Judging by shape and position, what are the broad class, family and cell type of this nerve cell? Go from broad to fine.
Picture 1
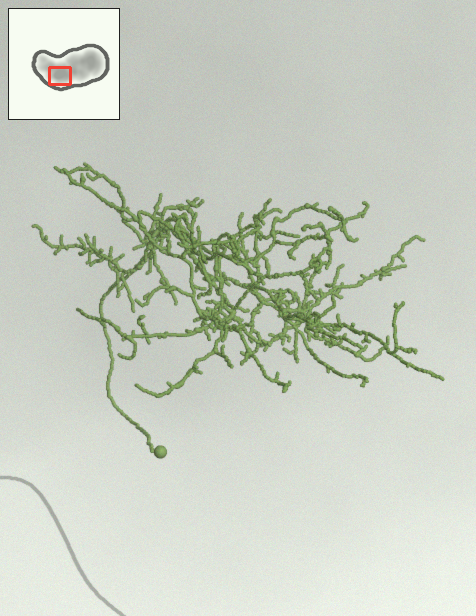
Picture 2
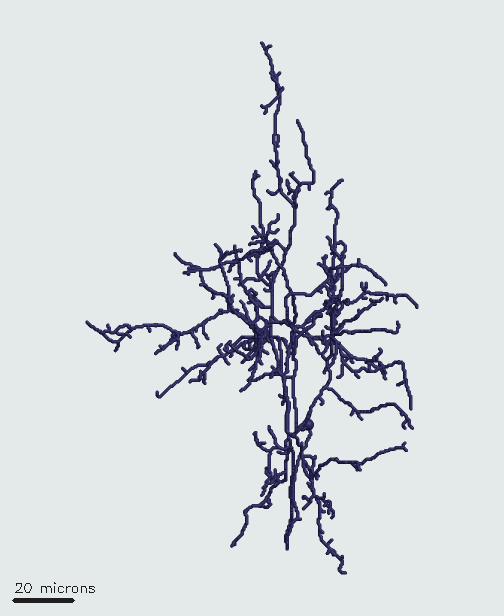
nerve-cord intrinsic neuron; hemilineage 00A; IN00A055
